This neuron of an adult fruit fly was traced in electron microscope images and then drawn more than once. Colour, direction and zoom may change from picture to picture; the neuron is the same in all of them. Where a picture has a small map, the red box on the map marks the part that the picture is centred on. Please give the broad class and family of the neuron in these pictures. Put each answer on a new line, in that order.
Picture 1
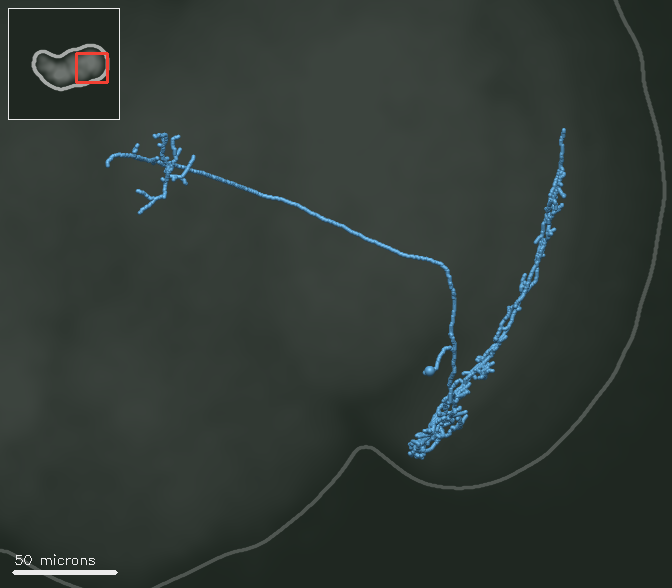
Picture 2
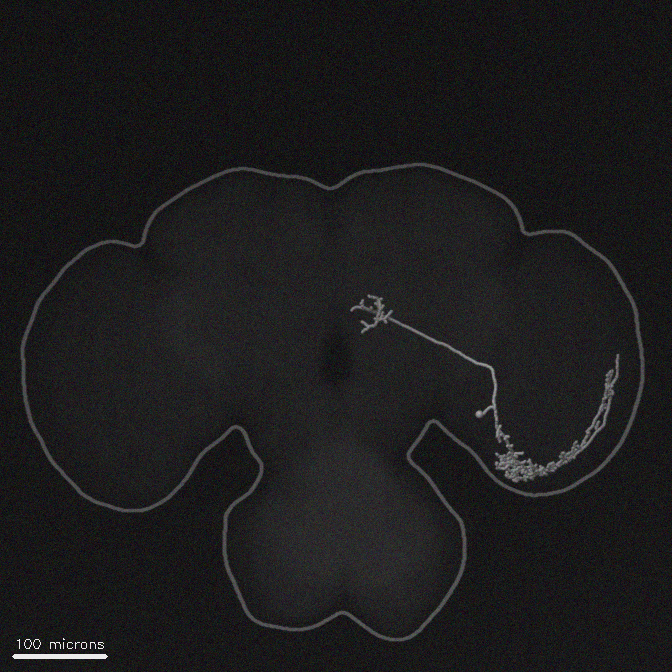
visual projection neuron
MeVP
